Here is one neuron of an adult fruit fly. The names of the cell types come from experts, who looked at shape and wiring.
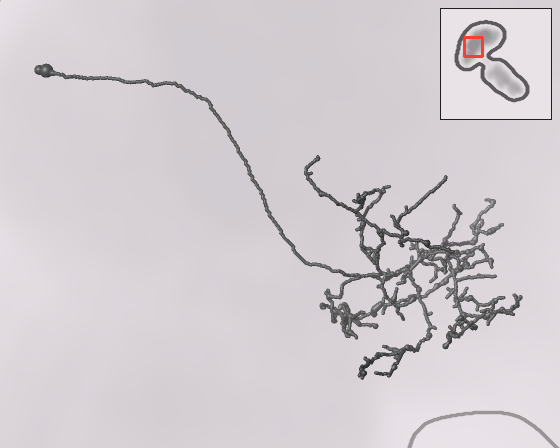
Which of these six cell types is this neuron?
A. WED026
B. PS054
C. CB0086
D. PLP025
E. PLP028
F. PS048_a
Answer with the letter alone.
B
